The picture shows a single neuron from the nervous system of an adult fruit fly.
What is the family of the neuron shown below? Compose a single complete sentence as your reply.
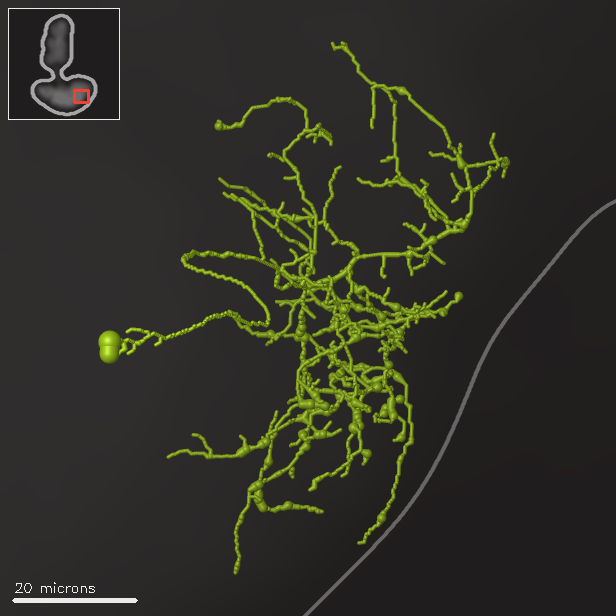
In family terms, the neuron is hemilineage LHa2.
